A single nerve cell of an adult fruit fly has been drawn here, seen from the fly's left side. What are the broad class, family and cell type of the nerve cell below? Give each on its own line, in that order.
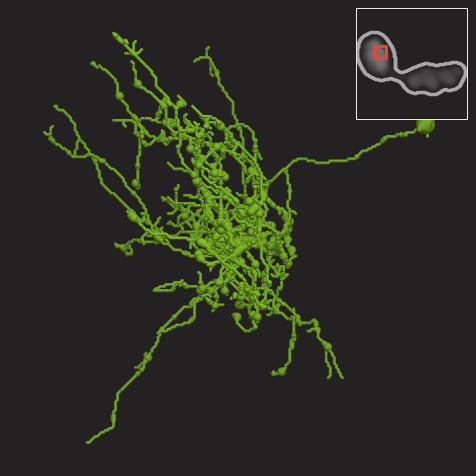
central-brain intrinsic neuron
hemilineage PSp3
IB051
